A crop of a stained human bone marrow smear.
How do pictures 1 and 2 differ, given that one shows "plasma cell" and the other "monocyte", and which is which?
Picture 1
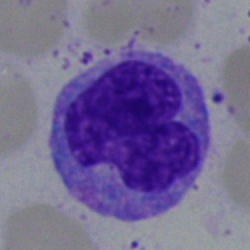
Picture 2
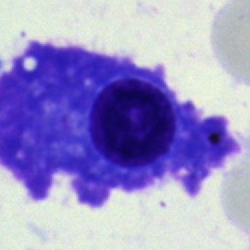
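That first one's the monocyte, and the second's the plasma cell. The monocyte has a round, smooth outline, with a moderate rim of cytoplasm all round the nucleus, widest at the lower left. Its cytoplasm is pale greyish blue, not deeply basophilic.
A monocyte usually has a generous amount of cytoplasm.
In the plasma cell, the nucleus sits off-centre toward the right, and its chromatin is dark and dense.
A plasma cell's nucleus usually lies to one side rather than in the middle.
Its cytoplasm is abundant and spreads much farther to the left of the nucleus than to the right. That cytoplasm is deep blue-purple with scattered paler patches, quite unlike the pale grey-blue of the monocyte.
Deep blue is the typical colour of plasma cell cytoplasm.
The plasma cell also has one small round clear vacuole near the upper left edge of its cytoplasm, and a small dark dot near its right tip. By the monocyte, small purple fragments lie just outside it at the upper left.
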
